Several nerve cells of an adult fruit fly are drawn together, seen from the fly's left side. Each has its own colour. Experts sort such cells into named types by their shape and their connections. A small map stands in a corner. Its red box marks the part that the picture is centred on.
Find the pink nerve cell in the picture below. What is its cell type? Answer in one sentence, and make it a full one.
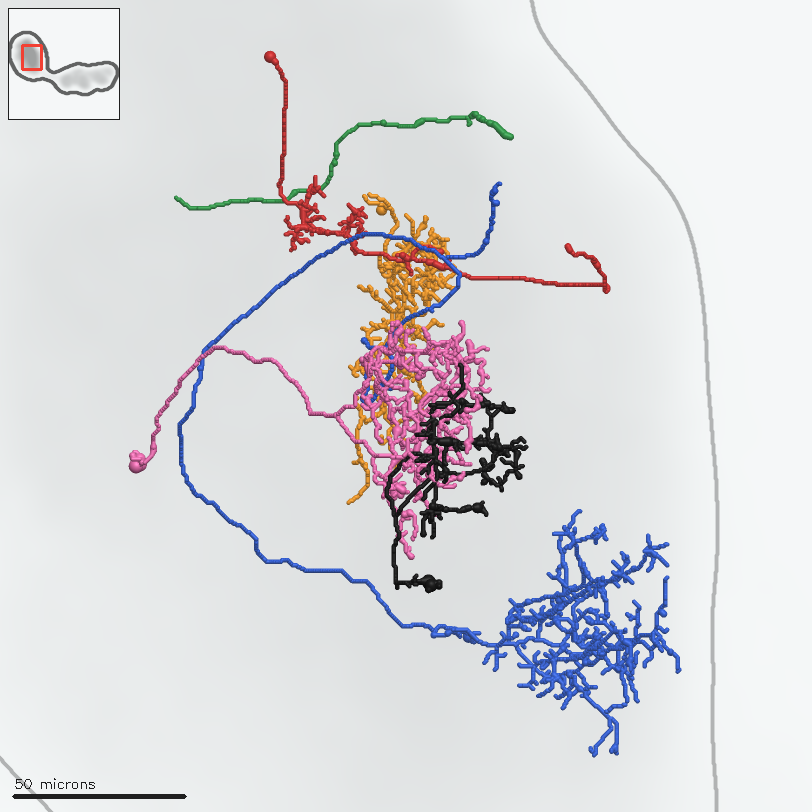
As a matter of cell type, the neuron is Dm1.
